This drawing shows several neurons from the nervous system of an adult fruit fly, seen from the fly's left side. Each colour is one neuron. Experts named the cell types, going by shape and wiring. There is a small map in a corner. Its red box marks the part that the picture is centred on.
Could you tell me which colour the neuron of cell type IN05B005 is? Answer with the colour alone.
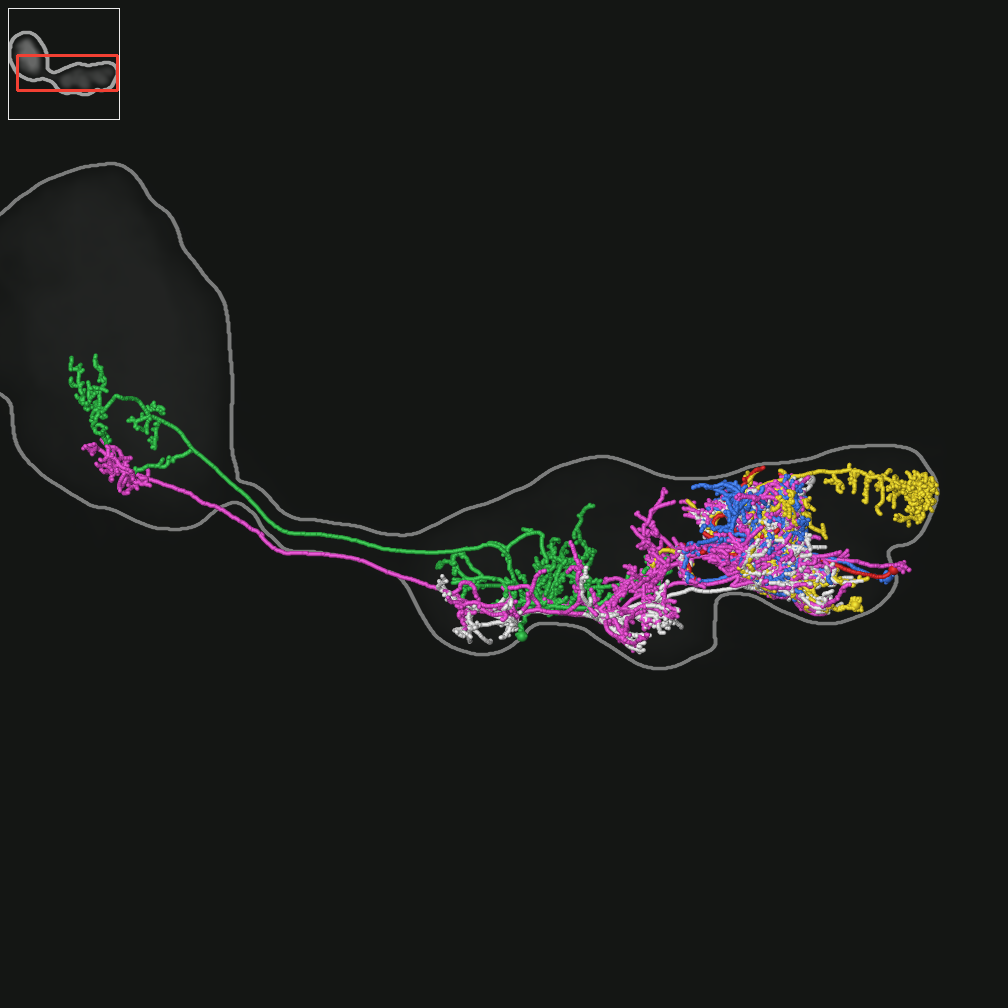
white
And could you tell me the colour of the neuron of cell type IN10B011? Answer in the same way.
yellow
